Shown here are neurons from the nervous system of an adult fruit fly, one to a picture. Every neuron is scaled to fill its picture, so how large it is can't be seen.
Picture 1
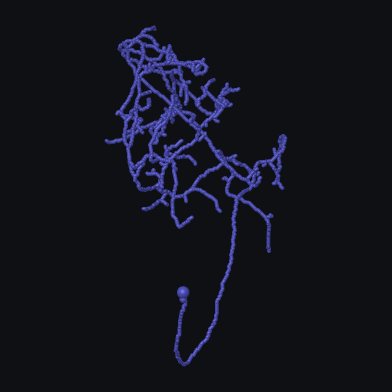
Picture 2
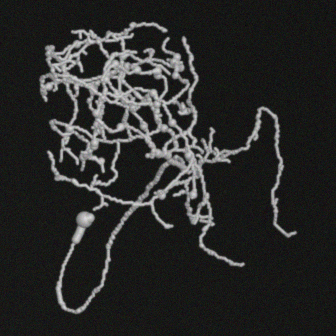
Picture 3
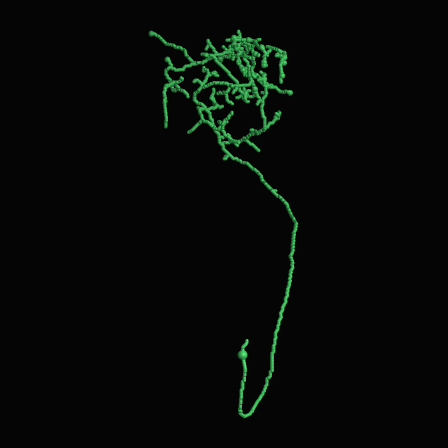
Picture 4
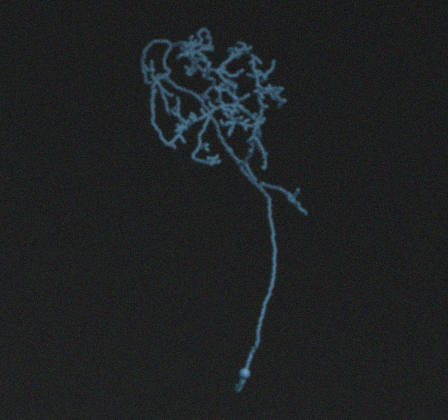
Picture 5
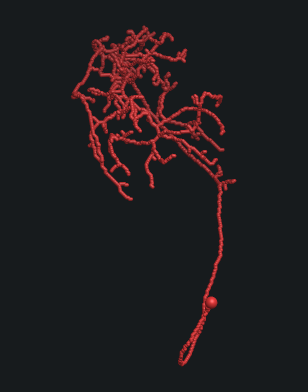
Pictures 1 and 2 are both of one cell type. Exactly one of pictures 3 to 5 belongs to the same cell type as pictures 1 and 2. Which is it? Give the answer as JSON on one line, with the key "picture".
{"picture": 5}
